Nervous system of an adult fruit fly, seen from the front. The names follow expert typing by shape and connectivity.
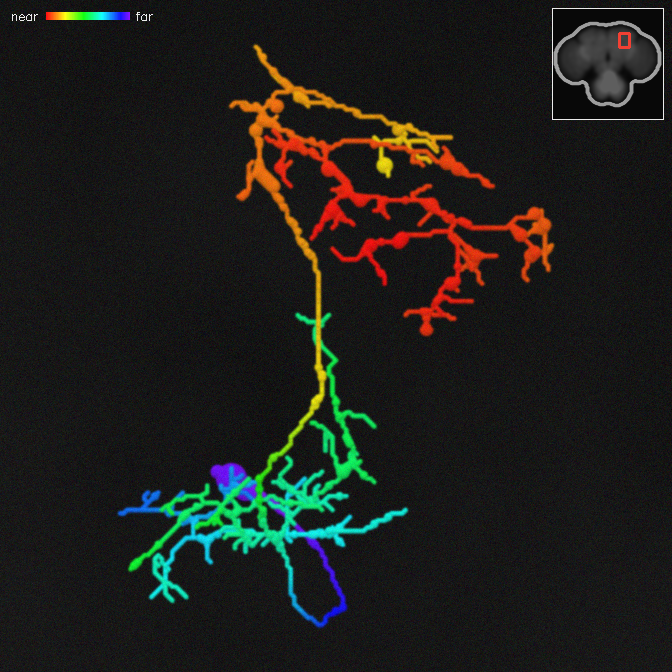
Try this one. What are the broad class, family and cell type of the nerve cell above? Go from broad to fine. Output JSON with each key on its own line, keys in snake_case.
{
 "broad_class": "central-brain intrinsic neuron",
 "family": "hemilineage DL1_ventral",
 "cell_type": "AOTU060"
}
